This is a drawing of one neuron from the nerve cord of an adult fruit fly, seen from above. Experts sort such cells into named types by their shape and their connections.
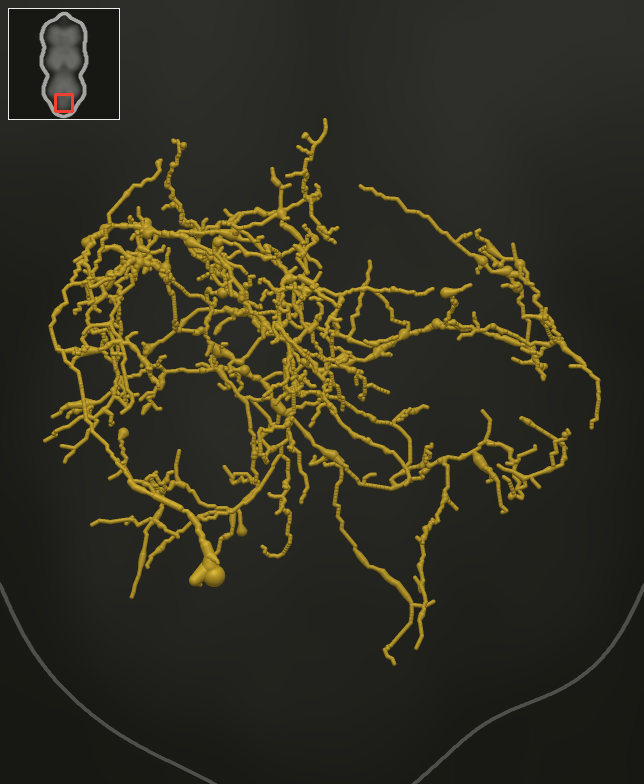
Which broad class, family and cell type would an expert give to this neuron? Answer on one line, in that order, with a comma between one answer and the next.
nerve-cord intrinsic neuron, hemilineage 00A, IN00A033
